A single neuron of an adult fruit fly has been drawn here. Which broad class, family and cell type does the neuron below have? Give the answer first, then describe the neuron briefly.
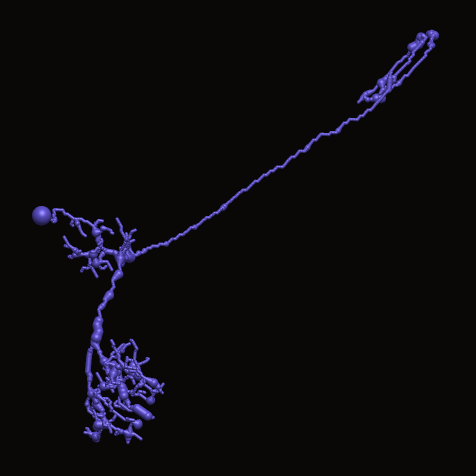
Its broad class is optic-lobe intrinsic neuron. The family is Y. The cell type is Y3. The cell body can be seen on the left of the picture. Dozens of branch ends can be seen.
